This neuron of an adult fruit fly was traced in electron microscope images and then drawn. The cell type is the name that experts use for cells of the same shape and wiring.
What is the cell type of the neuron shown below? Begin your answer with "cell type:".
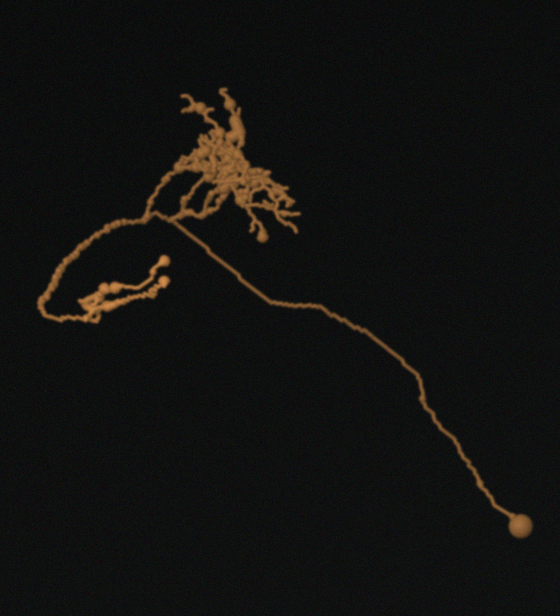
cell type: FC1D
